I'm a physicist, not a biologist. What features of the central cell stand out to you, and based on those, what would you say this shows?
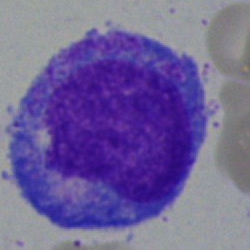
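The chromatin looks finely stippled and purple, with no coarse dark clumps. Around it, a deep blue rim of cytoplasm, widest left and below, paler just under the nucleus. Small purple granules are scattered, mostly along the top. So this is a promyelocyte.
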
